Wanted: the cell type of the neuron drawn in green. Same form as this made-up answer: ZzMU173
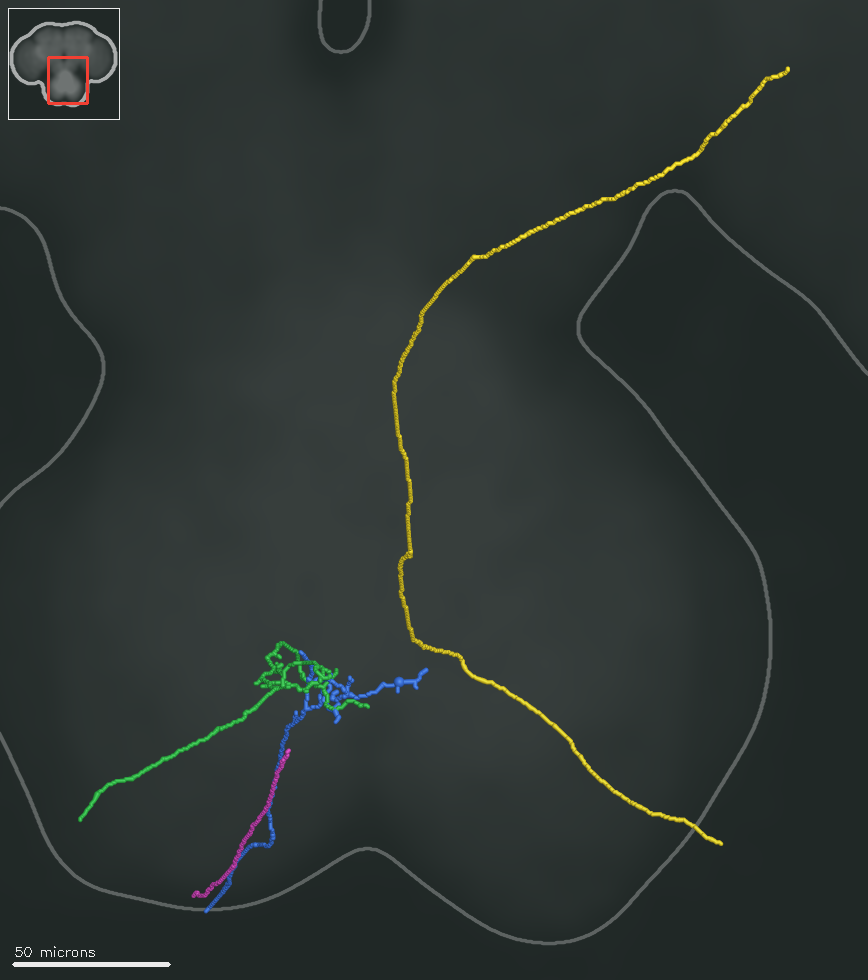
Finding: SNpp59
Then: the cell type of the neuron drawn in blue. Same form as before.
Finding: SNpp56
